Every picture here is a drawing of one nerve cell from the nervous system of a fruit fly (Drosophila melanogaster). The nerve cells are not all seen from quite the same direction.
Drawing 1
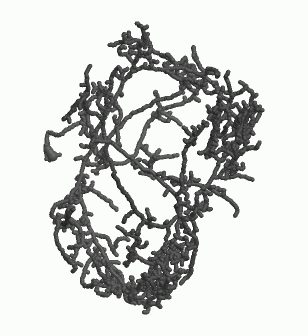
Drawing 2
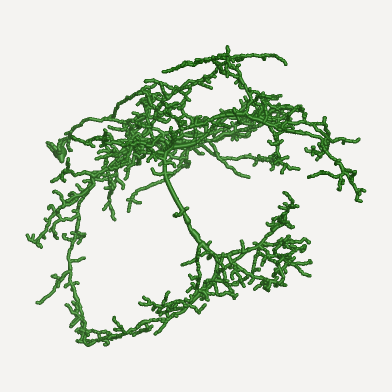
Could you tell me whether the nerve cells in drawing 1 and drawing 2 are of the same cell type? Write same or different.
different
